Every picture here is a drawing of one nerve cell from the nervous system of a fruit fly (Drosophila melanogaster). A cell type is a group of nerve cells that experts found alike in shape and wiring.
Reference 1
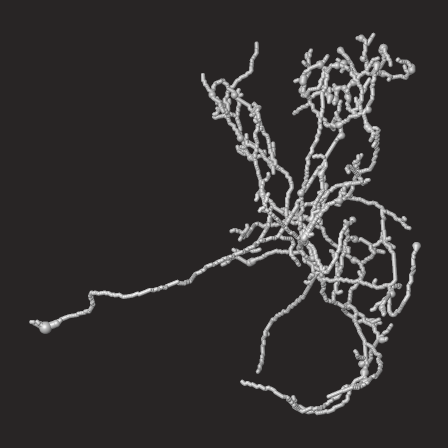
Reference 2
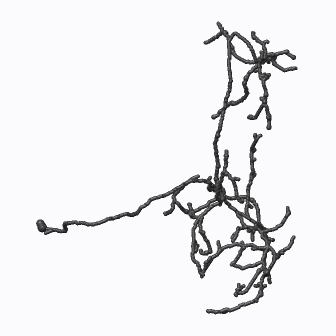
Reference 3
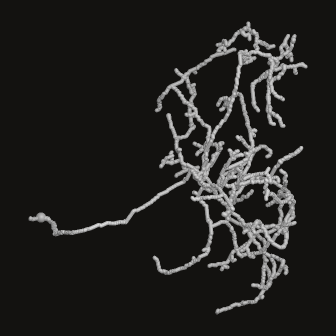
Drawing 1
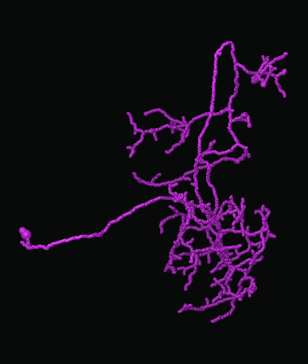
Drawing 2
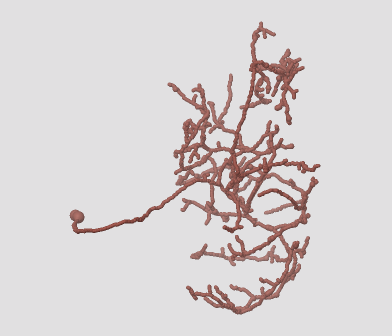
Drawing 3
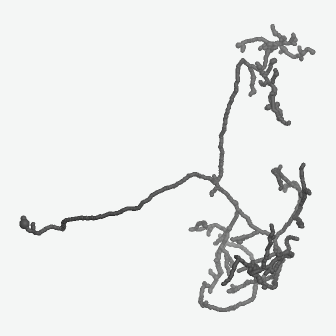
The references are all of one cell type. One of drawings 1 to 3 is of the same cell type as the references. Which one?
Drawing 2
